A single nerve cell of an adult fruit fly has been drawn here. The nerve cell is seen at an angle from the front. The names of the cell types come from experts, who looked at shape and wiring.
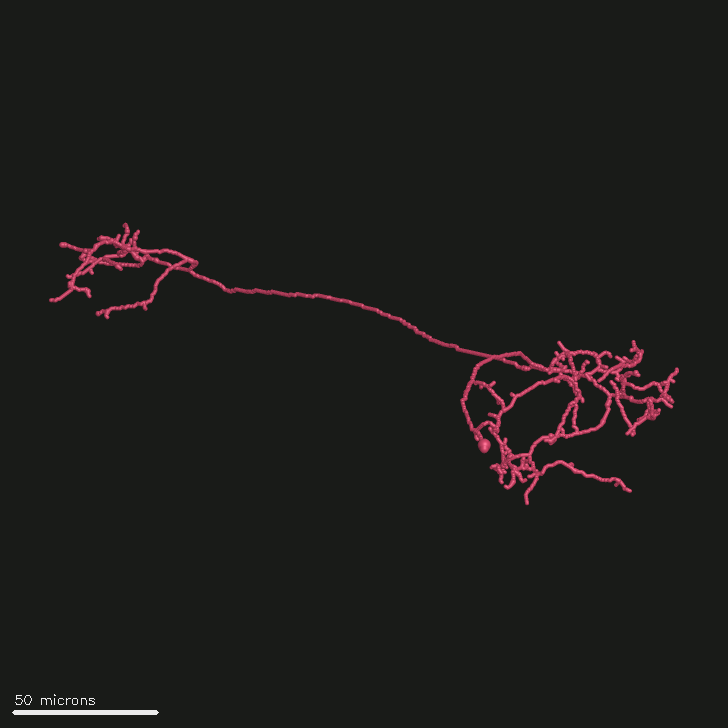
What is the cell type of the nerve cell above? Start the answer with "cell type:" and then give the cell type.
cell type: CB2175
